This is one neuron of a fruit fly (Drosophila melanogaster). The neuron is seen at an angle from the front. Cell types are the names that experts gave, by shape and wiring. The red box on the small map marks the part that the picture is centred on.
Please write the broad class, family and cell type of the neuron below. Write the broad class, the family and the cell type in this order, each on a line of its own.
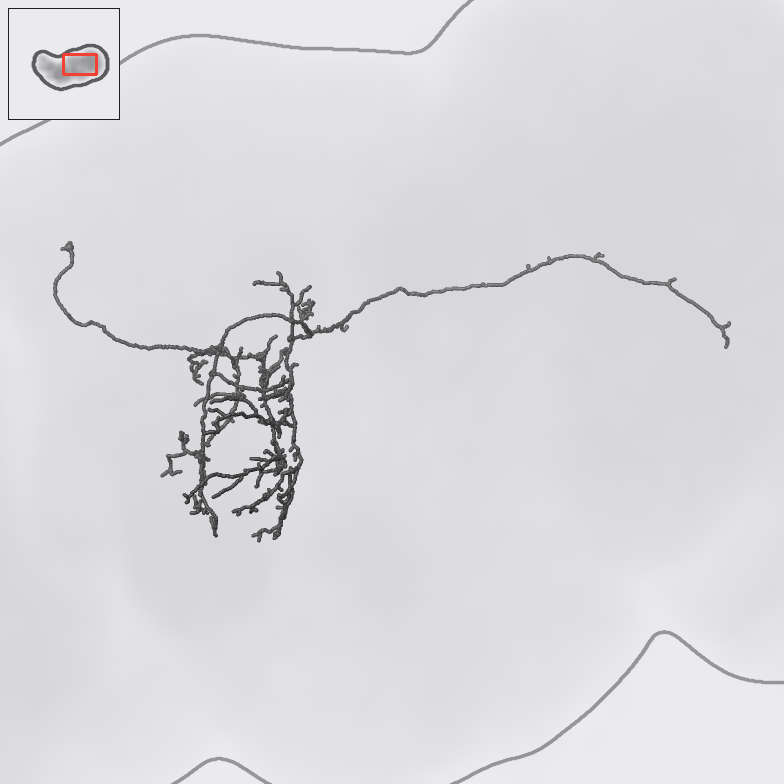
central-brain intrinsic neuron
hemilineage DL1_ventral
CB1934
